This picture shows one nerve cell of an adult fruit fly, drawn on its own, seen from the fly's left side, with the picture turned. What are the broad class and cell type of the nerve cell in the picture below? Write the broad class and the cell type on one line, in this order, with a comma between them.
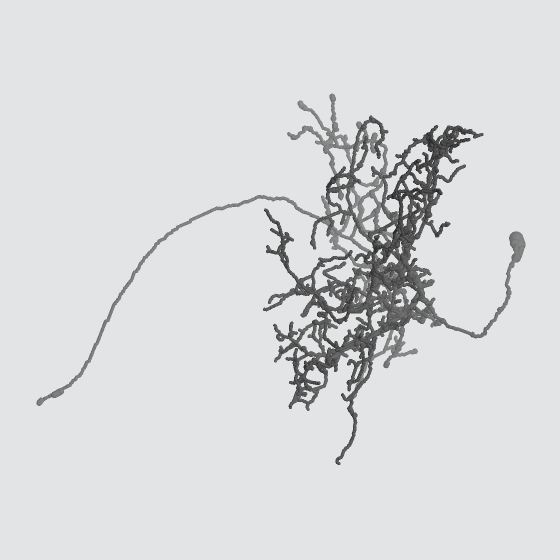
central-brain intrinsic neuron, CL251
